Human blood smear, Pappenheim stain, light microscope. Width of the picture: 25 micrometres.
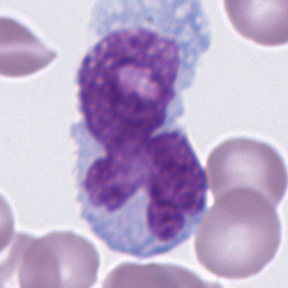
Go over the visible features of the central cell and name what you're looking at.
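Notice the outline first: irregular, and longer from top to bottom than from side to side. Within the upper part of the nucleus lies a pale pinkish patch. Above the nucleus the cytoplasm is paler, with a ragged, frayed edge, and no distinct granules can be seen in it. It's a monocyte.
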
